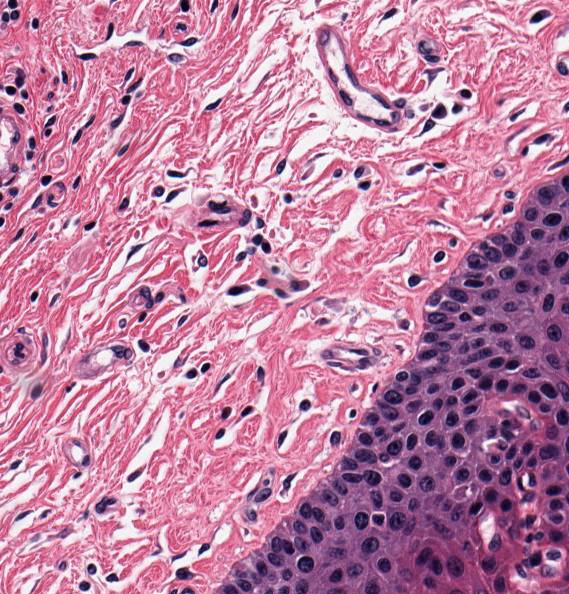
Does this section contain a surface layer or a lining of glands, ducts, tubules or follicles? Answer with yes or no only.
Yes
